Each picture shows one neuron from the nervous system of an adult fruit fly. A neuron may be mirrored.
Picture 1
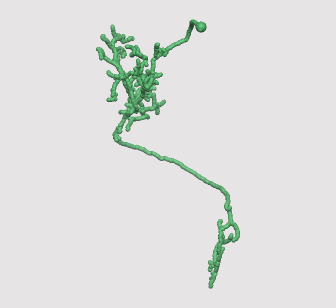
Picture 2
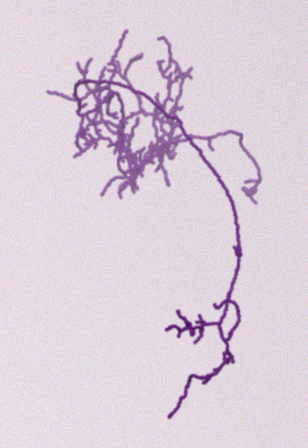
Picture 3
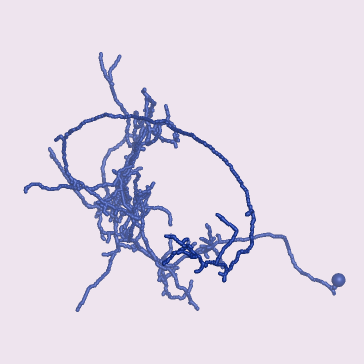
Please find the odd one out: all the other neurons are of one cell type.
2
